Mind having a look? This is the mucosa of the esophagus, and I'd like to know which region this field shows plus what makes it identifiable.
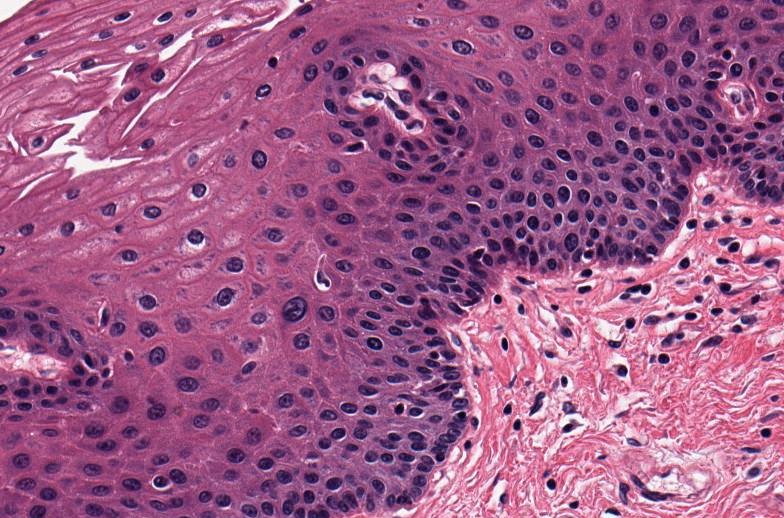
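Stratified squamous nonkeratinized epithelium fills the upper and left field, with connective tissue stroma at lower right. Crowded basal cells with dark, closely packed nuclei make a darker band at the junction. Away from the base, cells enlarge, with more pink cytoplasm and paler nuclei. At upper left, flattened surface cells keep elongated nuclei.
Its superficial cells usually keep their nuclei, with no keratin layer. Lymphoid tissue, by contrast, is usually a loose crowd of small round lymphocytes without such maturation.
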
